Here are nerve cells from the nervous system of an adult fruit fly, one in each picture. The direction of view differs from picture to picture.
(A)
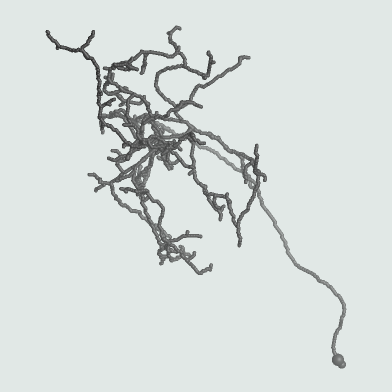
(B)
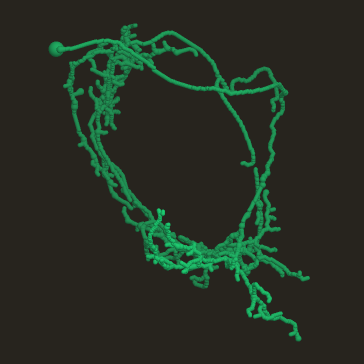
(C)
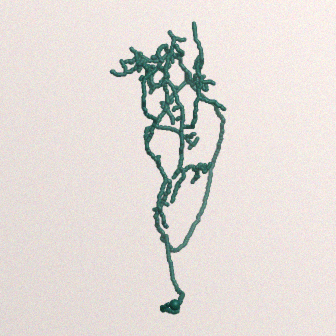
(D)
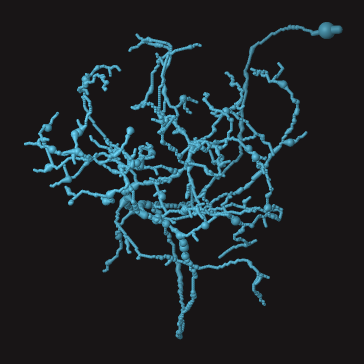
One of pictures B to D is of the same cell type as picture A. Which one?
D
